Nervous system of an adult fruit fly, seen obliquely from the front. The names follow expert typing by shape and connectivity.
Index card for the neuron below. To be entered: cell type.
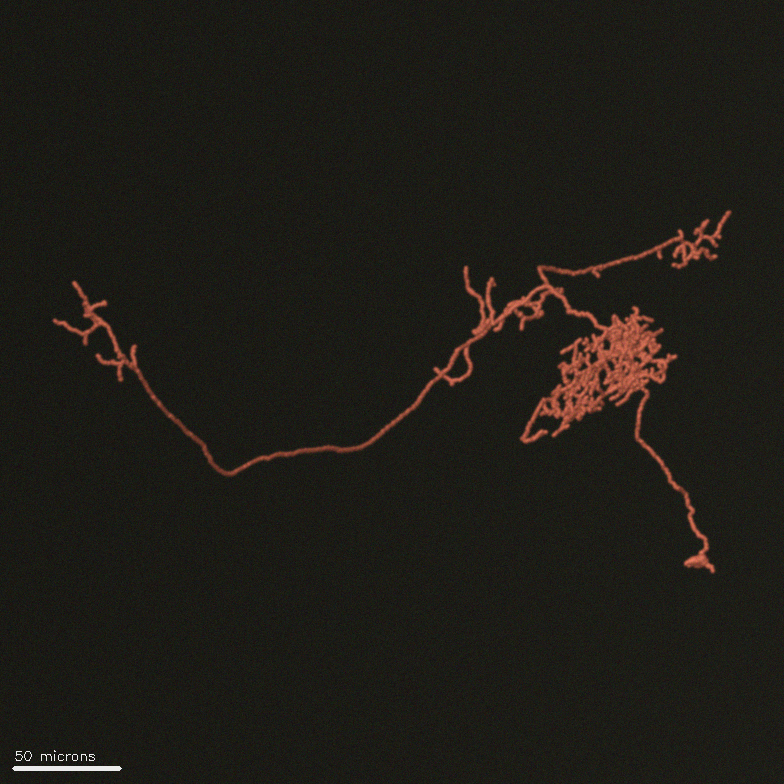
AN06A017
